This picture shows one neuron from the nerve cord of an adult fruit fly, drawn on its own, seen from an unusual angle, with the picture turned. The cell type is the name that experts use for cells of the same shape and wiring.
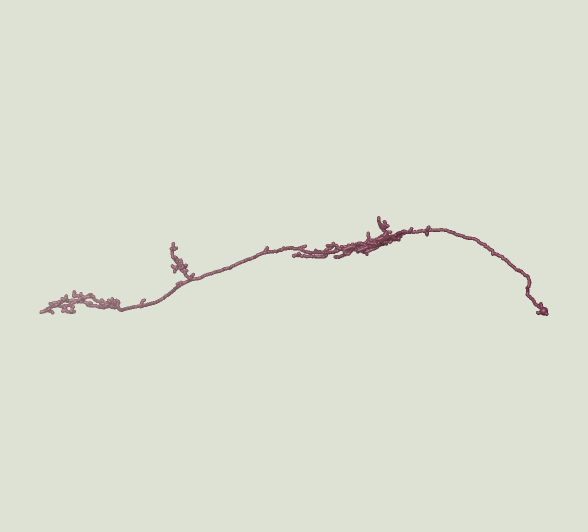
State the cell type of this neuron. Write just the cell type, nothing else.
IN09A070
